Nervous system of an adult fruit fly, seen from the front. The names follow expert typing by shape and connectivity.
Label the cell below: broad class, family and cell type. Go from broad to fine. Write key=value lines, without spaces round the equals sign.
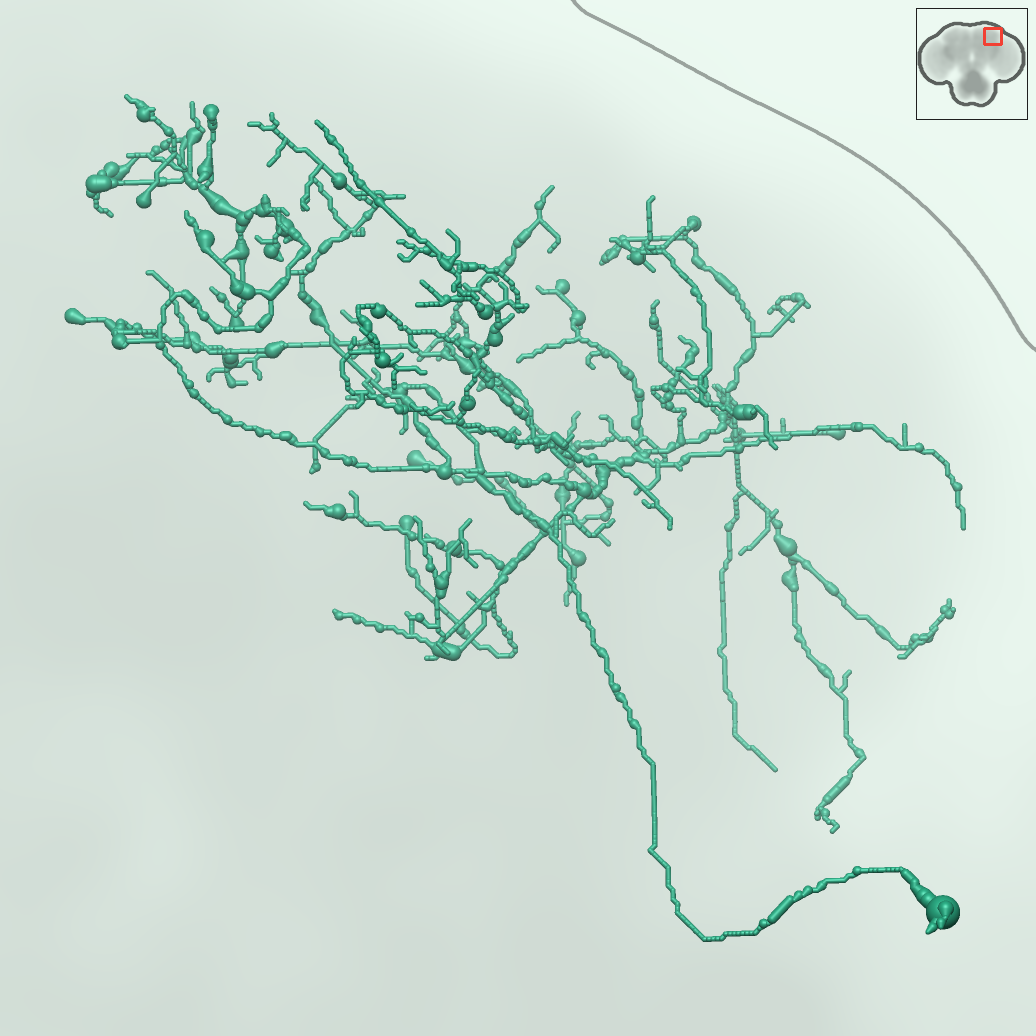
broad_class=central-brain intrinsic neuron
family=hemilineage LHa1
cell_type=CB2226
